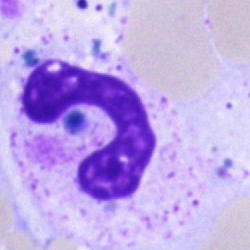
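Band neutrophil, central cell: nucleus a single thick curved band, horseshoe-shaped, opening to the left. Chromatin deep purple and dense, with only small paler patches. One round dark blue body within the hollow of the nuclear curve. Cell outline irregular and faint, merging with the background.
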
